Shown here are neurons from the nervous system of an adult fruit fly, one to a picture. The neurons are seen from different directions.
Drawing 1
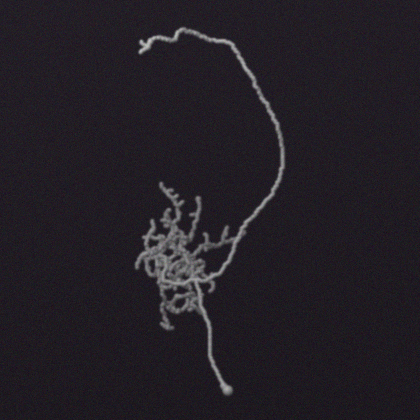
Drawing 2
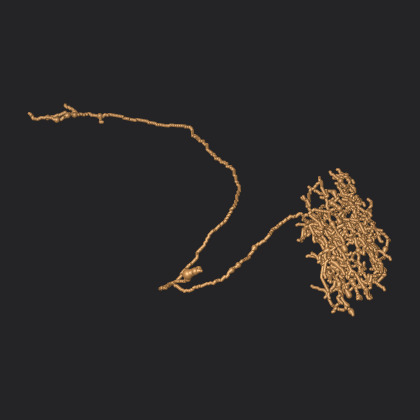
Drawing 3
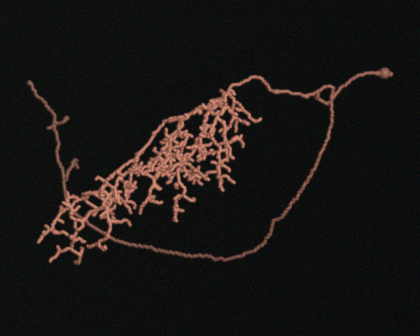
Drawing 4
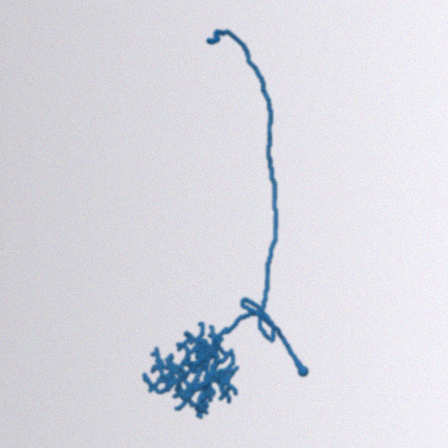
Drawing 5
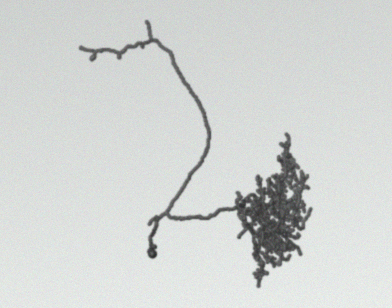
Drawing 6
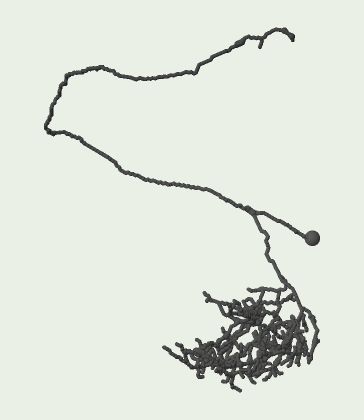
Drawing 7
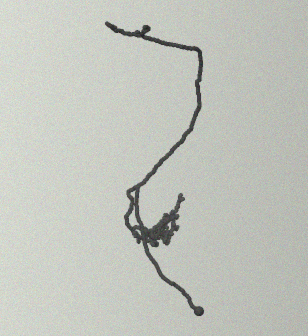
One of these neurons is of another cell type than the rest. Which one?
Drawing 7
